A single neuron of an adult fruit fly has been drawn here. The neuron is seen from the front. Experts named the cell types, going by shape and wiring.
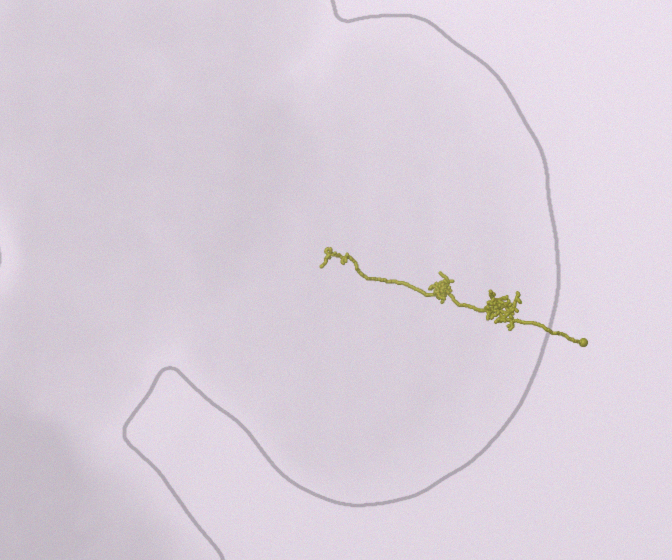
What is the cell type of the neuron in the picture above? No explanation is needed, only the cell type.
Tm6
